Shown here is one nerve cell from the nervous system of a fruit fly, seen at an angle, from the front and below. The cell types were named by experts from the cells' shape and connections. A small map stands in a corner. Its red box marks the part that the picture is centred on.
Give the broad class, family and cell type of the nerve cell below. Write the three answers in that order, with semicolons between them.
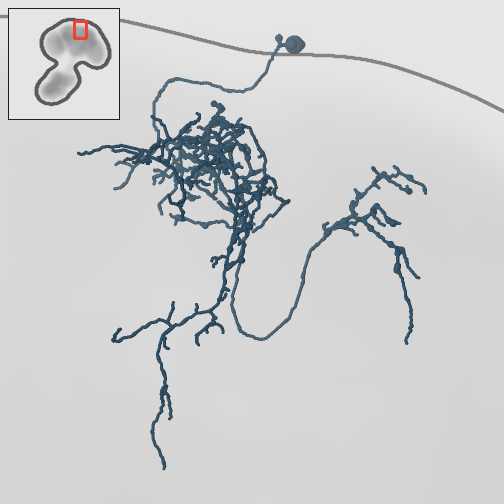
central-brain intrinsic neuron; hemilineage SMPad3; CB1062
